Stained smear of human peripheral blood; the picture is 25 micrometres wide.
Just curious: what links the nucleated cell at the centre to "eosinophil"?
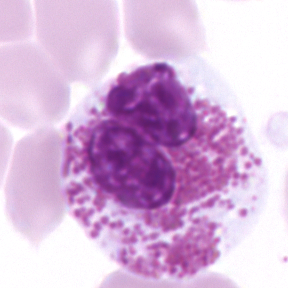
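Most of what you see sits comfortably with an eosinophil. Numerous granules fill the cytoplasm, and they are coarse and round.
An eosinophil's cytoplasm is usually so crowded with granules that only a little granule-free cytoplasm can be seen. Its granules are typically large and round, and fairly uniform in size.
Here the granules are reddish-pink, and the nucleus lies toward the upper left of the cell.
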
